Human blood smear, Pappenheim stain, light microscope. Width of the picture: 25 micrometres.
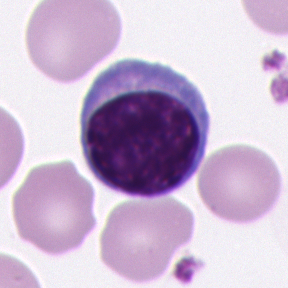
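Typical lymphocyte in a stained peripheral blood smear, the cell in the middle. Its nucleus sits toward the lower part, so the band of cytoplasm above it is wider. The chromatin looks dark purple and dense, coarsely clumped, and I can make out no nucleoli. Nor do any vacuoles appear in the cytoplasm.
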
